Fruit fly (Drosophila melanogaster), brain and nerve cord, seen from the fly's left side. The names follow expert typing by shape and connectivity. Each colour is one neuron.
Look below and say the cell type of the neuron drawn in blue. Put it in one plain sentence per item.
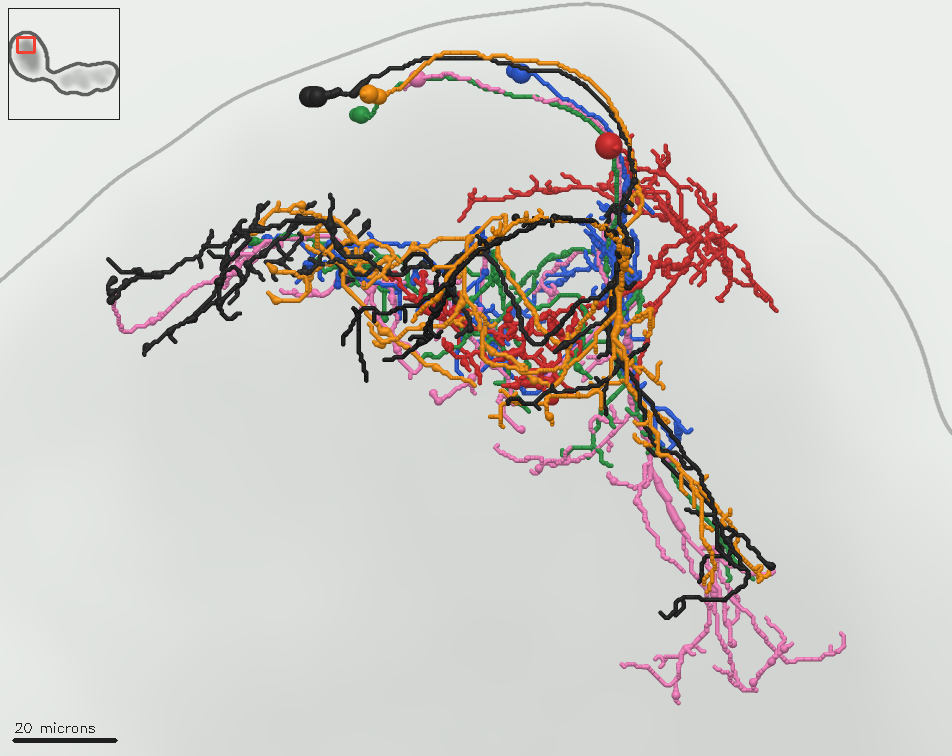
The cell type is CB3768.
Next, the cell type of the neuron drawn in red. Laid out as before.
The cell type is SMP533.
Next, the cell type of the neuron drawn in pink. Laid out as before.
The cell type is SMP359.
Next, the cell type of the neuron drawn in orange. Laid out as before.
The cell type is SMP362.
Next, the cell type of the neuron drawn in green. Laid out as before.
The cell type is CB2720.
